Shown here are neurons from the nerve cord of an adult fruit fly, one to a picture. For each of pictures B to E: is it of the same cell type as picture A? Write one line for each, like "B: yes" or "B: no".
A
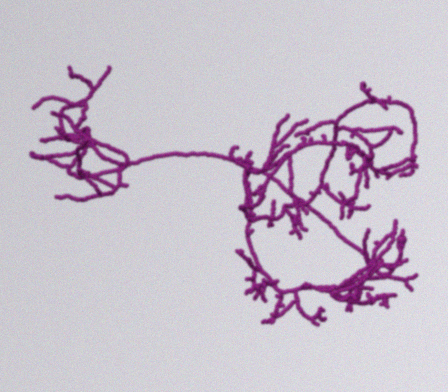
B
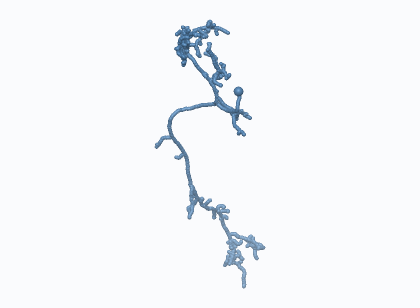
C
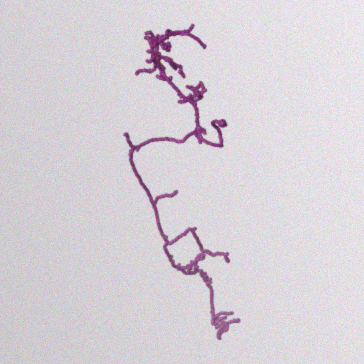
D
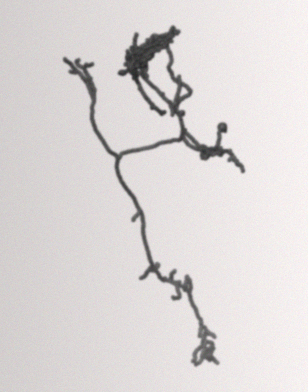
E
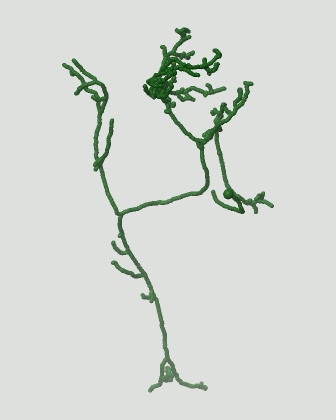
B: no
C: no
D: no
E: yes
